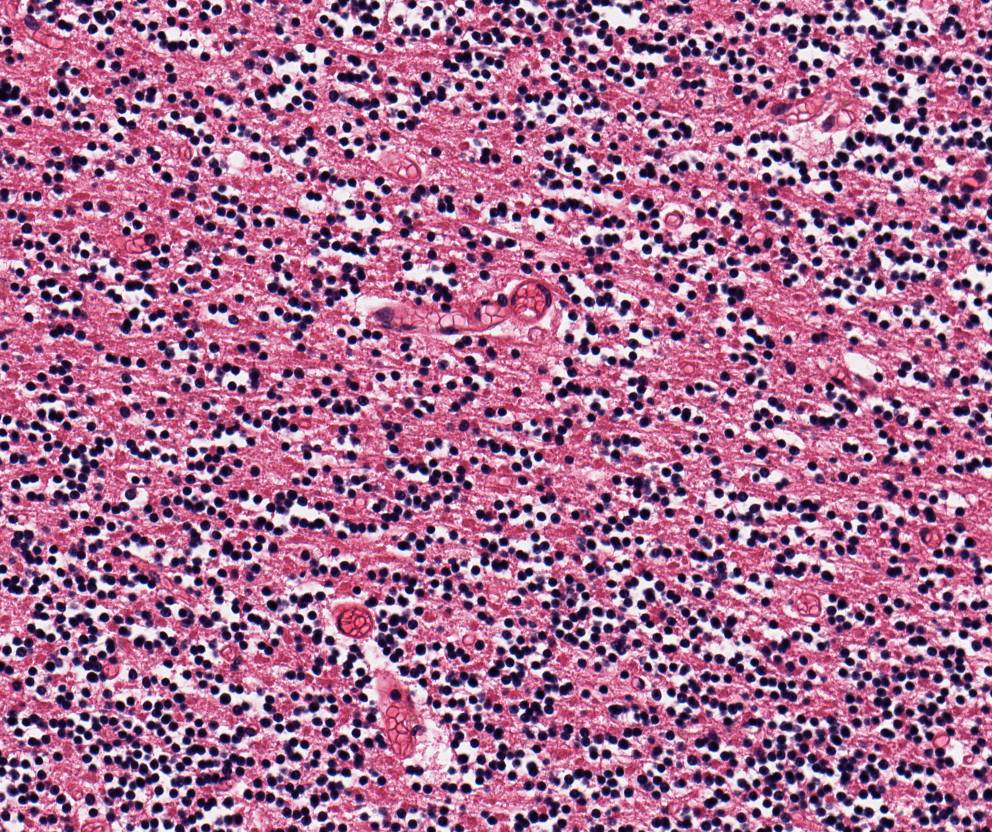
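Cerebellum. Densely packed small round nuclei, spread evenly over the whole field; each uniformly dark, with little or no visible cytoplasm. Background between them: finely fibrillary, pink. Throughout: small clear white gaps between many of the nuclei.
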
